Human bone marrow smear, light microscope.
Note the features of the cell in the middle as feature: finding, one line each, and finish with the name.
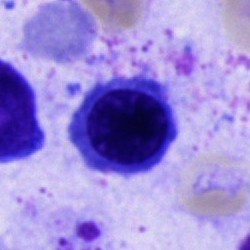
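Nucleus: fills most of the cell, it seems
Cytoplasm rim: only a narrow one left
Chromatin: very dark and dense
Cytoplasm colour: deep blue
Granules: none visible that I can find
Name: erythroblast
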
